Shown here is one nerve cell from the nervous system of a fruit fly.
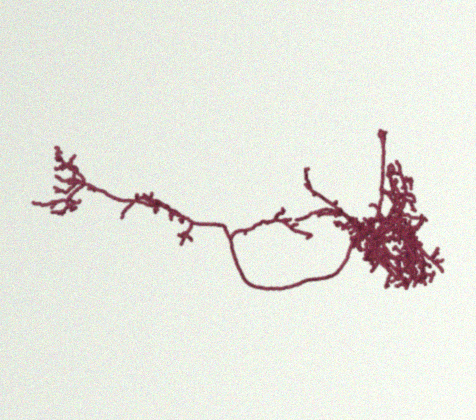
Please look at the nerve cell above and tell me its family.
hemilineage 19B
